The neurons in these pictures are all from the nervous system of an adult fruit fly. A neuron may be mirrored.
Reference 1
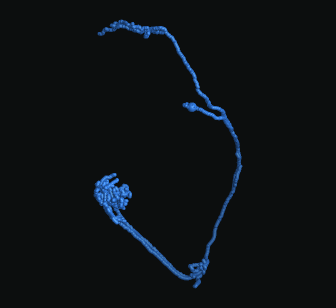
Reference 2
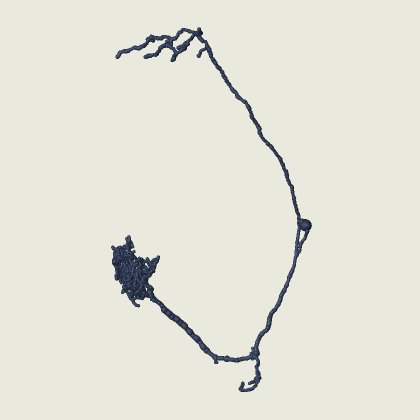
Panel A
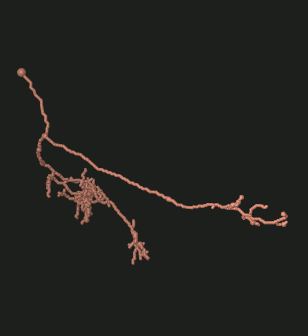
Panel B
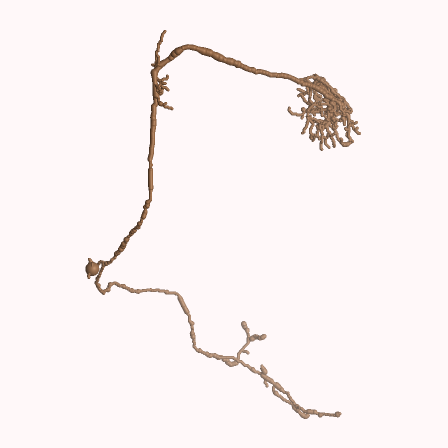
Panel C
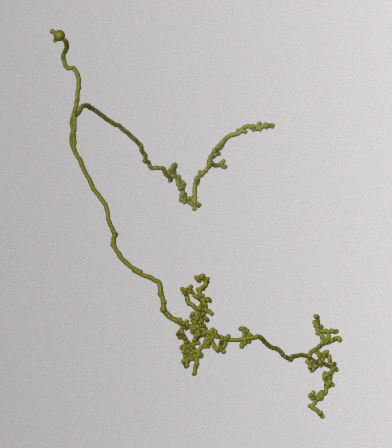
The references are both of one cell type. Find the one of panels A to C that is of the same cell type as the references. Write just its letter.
B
